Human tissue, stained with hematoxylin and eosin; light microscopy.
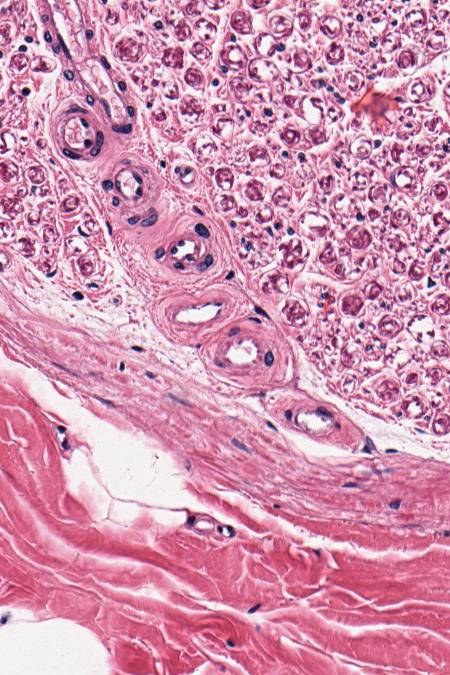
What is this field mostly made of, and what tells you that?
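Nerve fascicle. Upper half: many small rounded profiles, each a pink central core in a pale clear ring; lower part: long bands of fibres.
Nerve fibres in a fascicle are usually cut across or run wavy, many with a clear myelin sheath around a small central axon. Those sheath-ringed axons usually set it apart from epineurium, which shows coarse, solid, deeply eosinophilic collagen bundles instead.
No fat cells in the field.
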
